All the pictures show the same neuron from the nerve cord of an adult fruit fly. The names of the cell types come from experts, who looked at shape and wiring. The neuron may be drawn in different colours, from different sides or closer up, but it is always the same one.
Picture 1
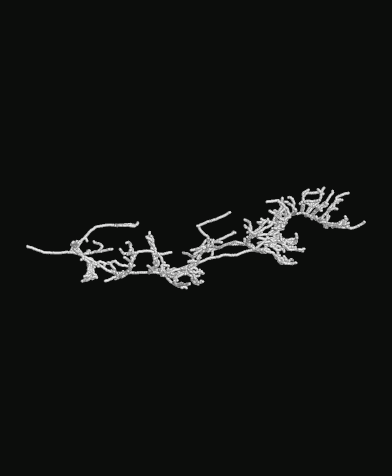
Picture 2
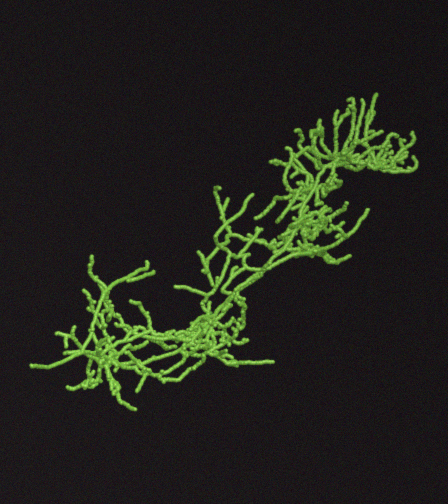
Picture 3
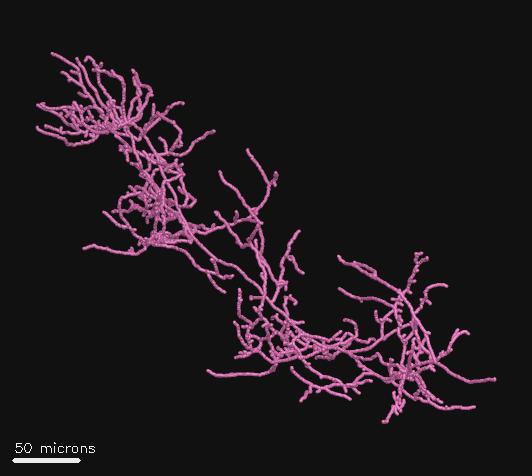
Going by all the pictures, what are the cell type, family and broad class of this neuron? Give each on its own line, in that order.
DNg98
hemilineage MX3
descending neuron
